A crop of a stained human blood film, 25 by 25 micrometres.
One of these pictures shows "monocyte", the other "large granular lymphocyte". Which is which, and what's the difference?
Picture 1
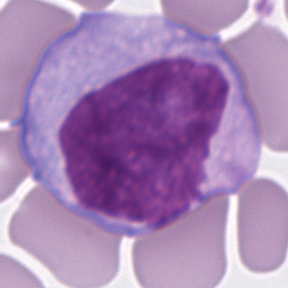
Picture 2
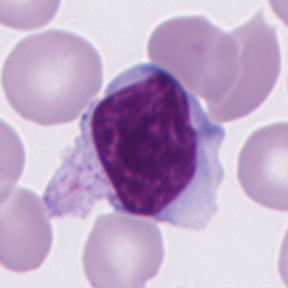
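Monocyte = picture 1; large granular lymphocyte = picture 2. Monocyte: outline roughly round with slightly angular stretches and a thin, darker blue rim; cytoplasm with only fine pale speckling, no coarse granules; red cells crowded against it on all sides.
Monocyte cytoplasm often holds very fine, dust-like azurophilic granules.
Large granular lymphocyte: outline irregular; cytoplasm pale blue, frayed and ragged on the left, with fine pink-purple granules there; nucleus a single unlobed mass, chromatin dark purple and coarsely clumped.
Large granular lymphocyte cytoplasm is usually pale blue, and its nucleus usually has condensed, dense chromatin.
Large granular lymphocyte size: cell about 15 micrometres across; nucleus about 13 by 10 micrometres, filling about 60% of the cell's area. Main differences: speckling only in the monocyte versus discrete fine pink-purple granules in the large granular lymphocyte; a roughly round outline versus an irregular, ragged one.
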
